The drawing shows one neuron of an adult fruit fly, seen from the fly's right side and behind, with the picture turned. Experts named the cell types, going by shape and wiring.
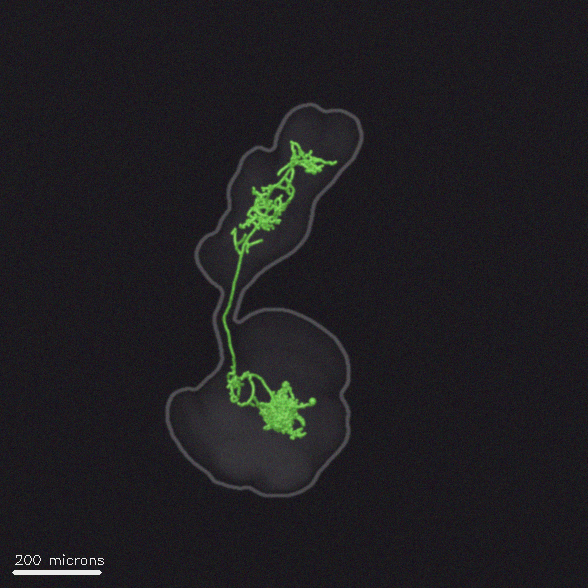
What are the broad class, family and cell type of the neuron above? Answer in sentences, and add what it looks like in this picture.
It is a descending neuron. Its family is DNpe. It is of cell type DNpe056. From top to bottom in the picture it spans about 700 microns. In this view it is more than twice as tall as it is wide.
